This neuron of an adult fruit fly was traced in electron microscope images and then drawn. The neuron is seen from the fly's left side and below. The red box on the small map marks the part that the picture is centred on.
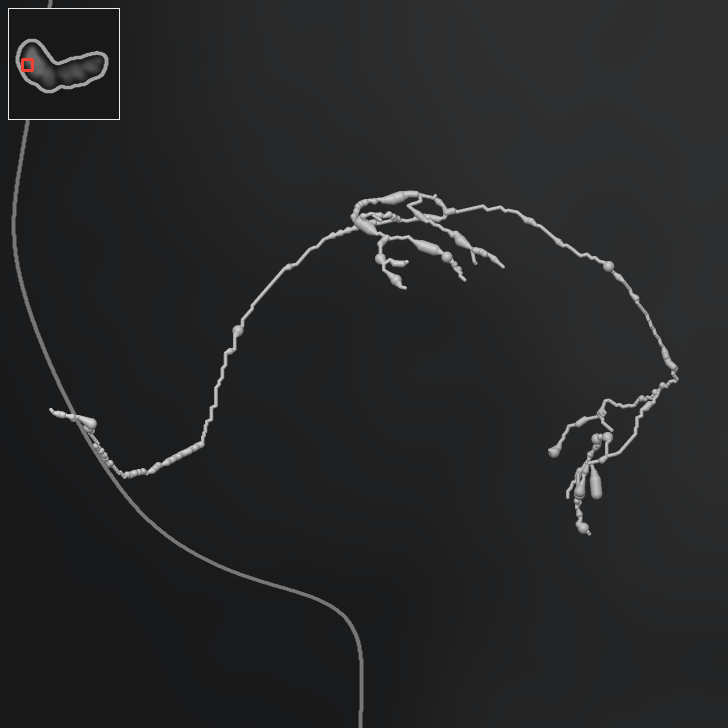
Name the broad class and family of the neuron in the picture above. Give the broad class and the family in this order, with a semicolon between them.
sensory neuron entering the brain; class olfactory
